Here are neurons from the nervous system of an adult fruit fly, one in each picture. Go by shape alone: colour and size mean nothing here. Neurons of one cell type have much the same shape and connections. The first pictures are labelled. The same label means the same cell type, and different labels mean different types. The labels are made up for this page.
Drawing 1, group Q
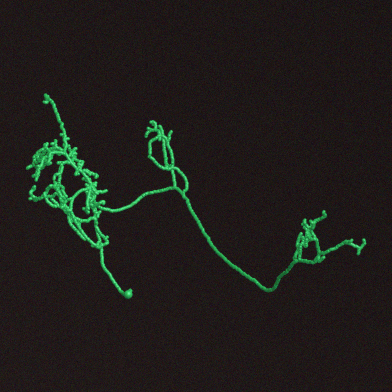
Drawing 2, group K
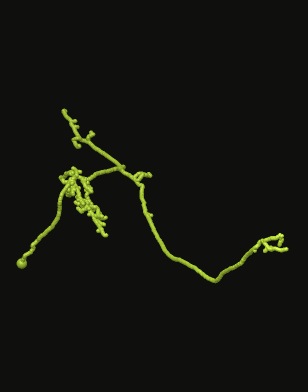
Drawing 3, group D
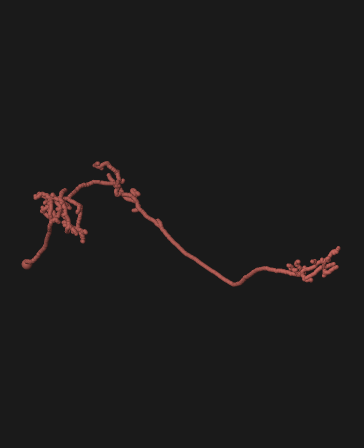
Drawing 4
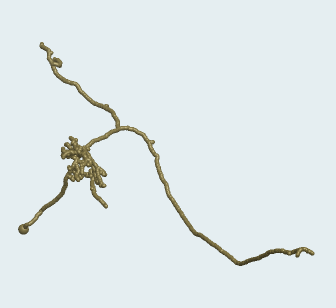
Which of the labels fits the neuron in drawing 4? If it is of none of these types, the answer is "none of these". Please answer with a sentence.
It belongs to group K.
